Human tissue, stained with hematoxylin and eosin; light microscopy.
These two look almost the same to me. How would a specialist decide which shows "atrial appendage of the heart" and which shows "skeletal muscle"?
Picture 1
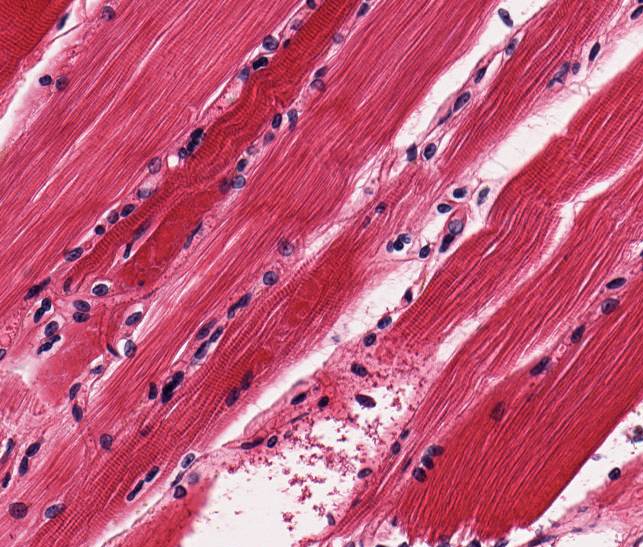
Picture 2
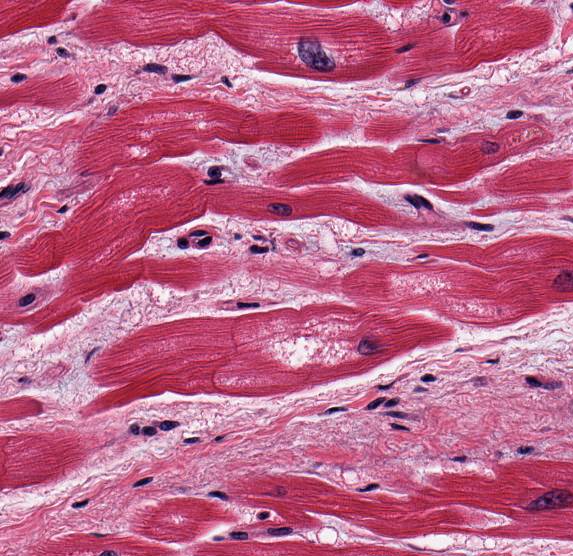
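Shown in picture 1 is skeletal muscle; picture 2 shows the atrial appendage of the heart. Skeletal muscle, picture 1: elongated fibres run parallel, diagonally from lower left to upper right across the whole field, with fine transverse cross-striations and deep red-pink cytoplasm. Many small dark oval nuclei lie in rows in the pale spaces between these fibres. Atrial appendage, picture 2: some fibres branch, and each fibre nucleus lies centrally within the fibre rather than at its edge. Several fibres, one in the centre of the field among them, have a pale, cleared area in their cytoplasm, and the stroma holds scattered small dark elongated nuclei.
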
